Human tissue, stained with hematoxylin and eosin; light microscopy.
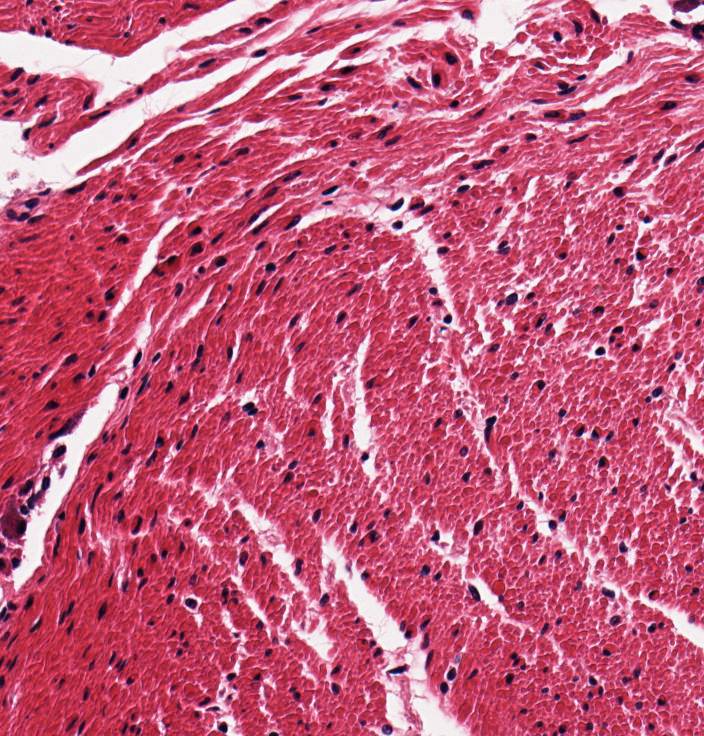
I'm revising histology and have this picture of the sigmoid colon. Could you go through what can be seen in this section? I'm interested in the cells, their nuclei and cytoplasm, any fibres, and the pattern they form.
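Fibres: densely packed, strongly eosinophilic muscle fibres fill the whole field, grouped into bundles. Nuclei: dark blue, oval to elongated, scattered singly among the fibres; the elongated ones lie parallel to the lengthwise fibres. Cross-cut fibres: most profiles show no nucleus. Connective tissue between bundles: scant, forming only thin pale strands.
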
